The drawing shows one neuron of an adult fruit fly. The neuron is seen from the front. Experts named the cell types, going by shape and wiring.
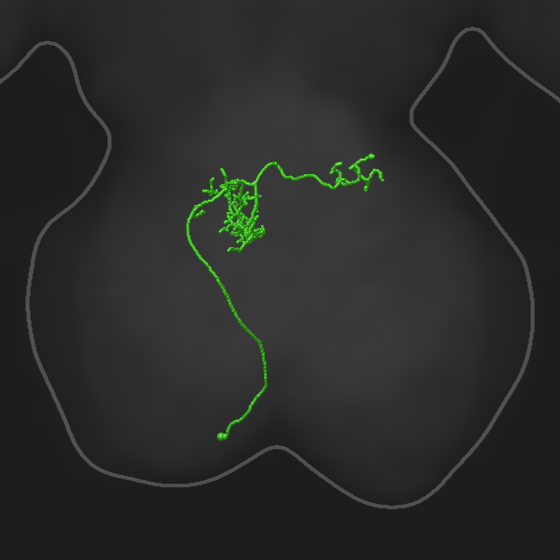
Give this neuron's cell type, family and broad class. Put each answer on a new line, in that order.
IN06A122
hemilineage 06A
nerve-cord intrinsic neuron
